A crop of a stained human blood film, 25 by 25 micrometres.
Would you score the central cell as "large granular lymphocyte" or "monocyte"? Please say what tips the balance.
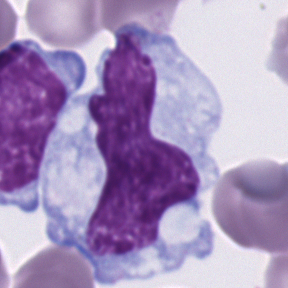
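It's a monocyte. The nucleus settles it: elongated and irregularly folded, with a finger-like lobe pointing upward, and its chromatin is dark purple in a finely mottled, lacy pattern.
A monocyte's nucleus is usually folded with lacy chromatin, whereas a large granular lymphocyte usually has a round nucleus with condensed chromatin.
Otherwise, the cytoplasm is pale grey-blue, with a clear round vacuole just to the lower right of the nucleus.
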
